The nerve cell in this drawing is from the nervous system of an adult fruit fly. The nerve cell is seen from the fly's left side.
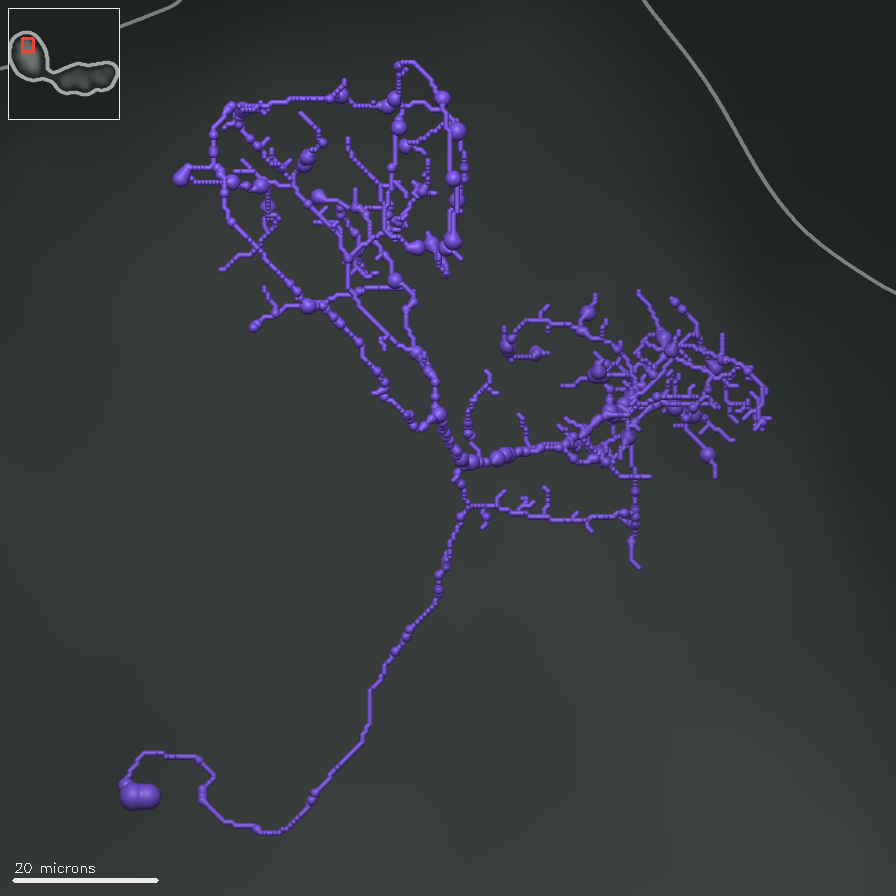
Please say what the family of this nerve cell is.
hemilineage LHa1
